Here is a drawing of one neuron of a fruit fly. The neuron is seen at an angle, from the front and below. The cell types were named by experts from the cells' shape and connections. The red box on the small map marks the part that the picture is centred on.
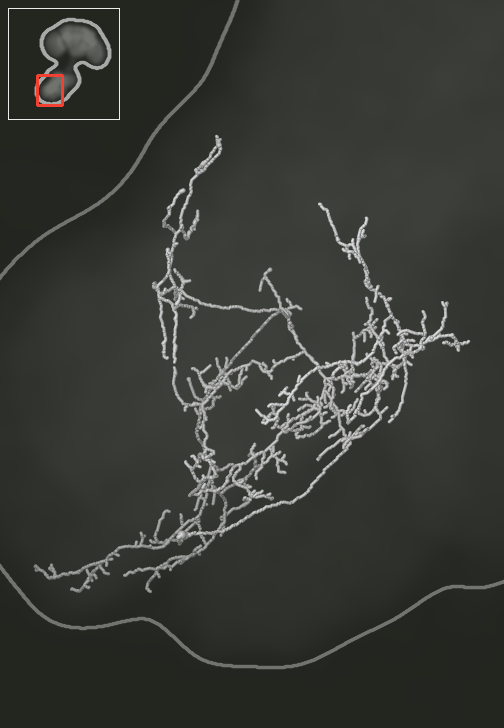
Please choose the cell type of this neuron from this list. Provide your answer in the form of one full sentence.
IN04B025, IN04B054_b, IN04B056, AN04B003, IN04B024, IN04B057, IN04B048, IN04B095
For this neuron, the cell type is IN04B056.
